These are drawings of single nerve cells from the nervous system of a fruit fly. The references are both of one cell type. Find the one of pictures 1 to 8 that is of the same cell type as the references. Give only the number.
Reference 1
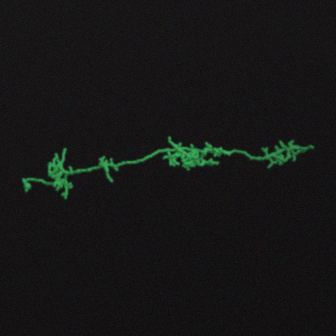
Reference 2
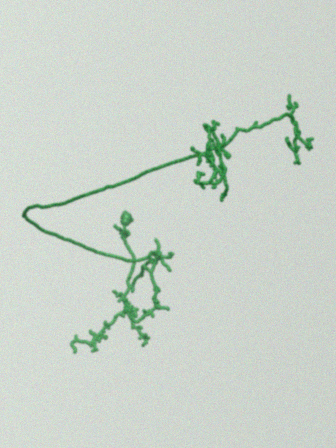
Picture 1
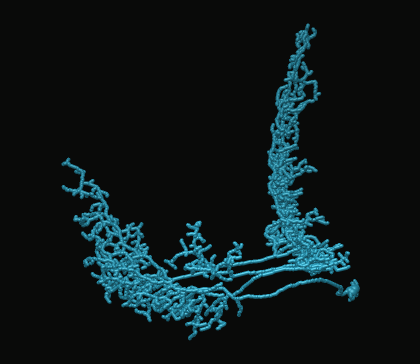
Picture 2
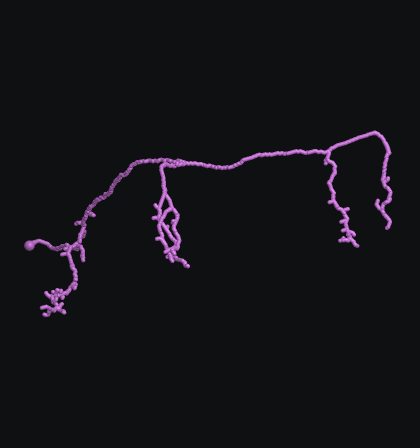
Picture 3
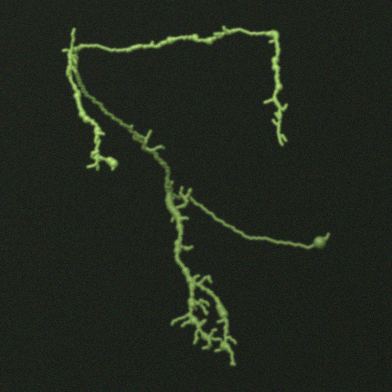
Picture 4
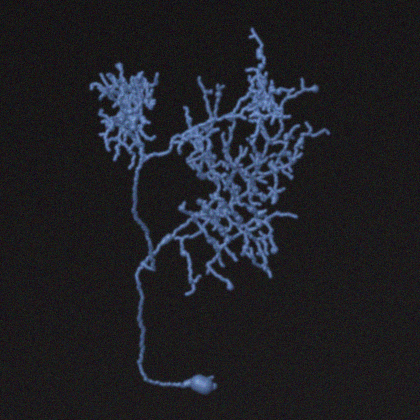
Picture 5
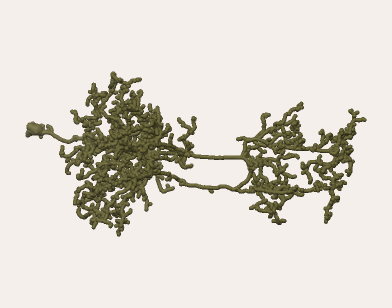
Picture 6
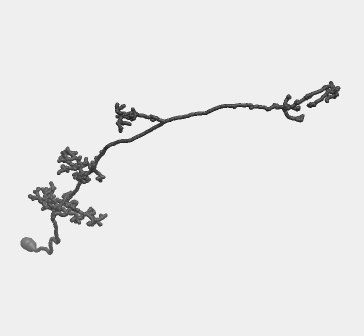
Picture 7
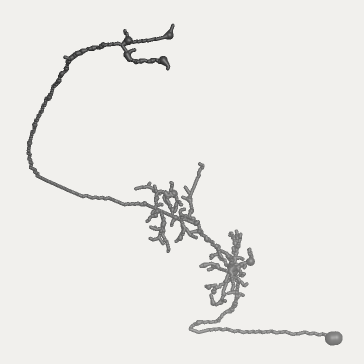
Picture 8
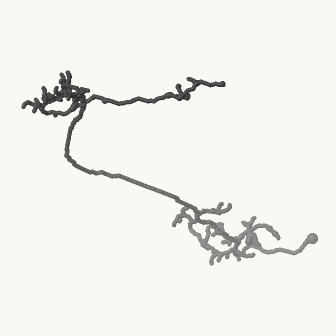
8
